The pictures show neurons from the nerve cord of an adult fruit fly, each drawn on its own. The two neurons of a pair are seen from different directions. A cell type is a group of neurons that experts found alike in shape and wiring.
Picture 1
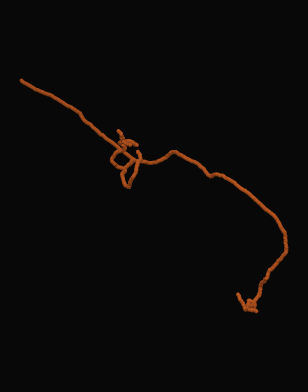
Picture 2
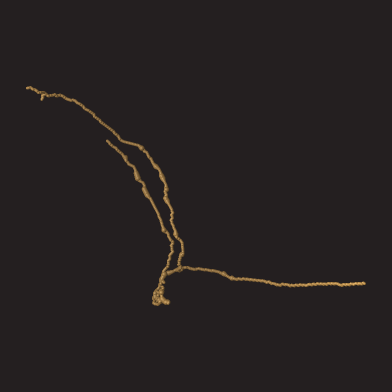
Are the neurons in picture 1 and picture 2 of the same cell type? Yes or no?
no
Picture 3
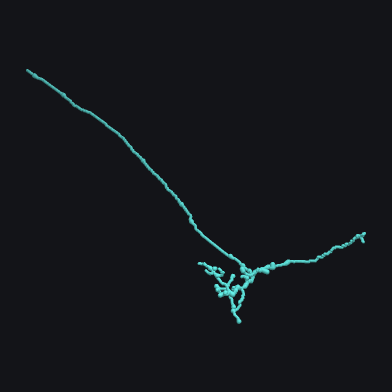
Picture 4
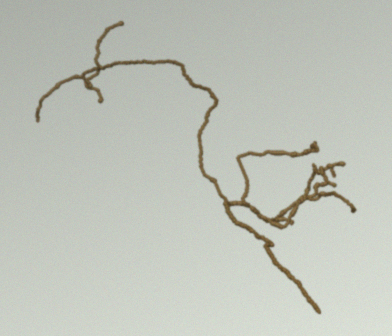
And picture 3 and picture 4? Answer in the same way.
no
